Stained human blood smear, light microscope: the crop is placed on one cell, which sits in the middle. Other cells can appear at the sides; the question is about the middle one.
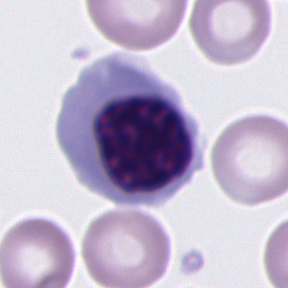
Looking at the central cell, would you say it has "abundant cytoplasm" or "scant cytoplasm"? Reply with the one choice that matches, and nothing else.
Abundant cytoplasm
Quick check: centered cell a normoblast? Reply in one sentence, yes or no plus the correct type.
Yes, the crop is centred on a normoblast.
